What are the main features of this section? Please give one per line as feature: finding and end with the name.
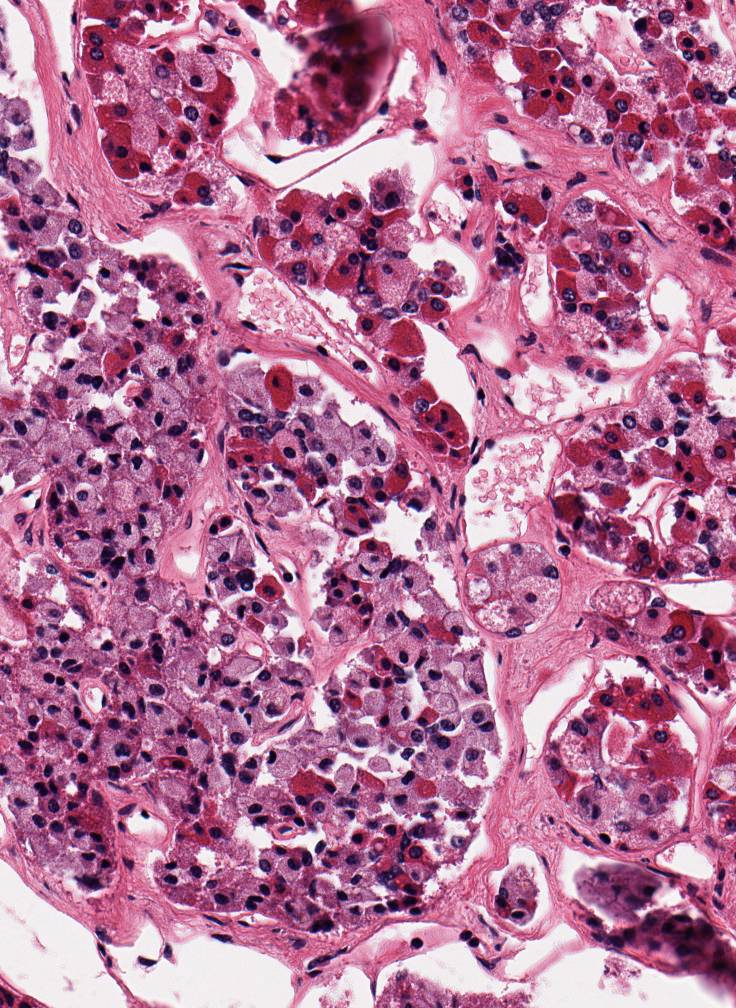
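Arrangement: rounded nests throughout, separated by thin pink stroma
Eosinophilic cells: bright red cytoplasm, most numerous in upper right nests
Lower left nest: mostly pale purple-grey, finely granular cytoplasm
Vessels: thin-walled spaces just right of centre, pale red blood cells
Name: pituitary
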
